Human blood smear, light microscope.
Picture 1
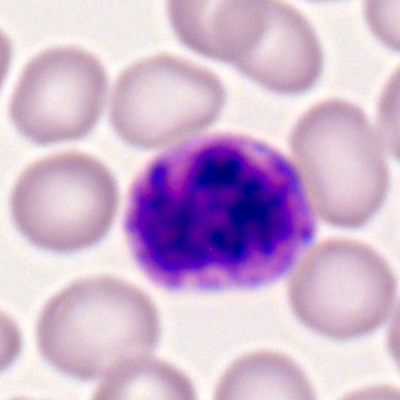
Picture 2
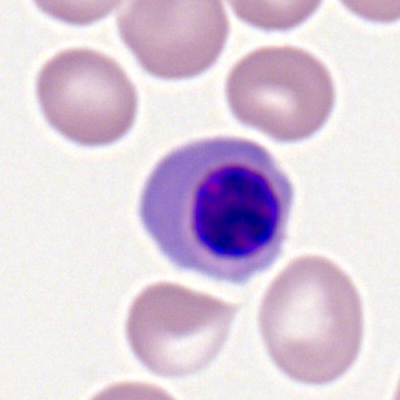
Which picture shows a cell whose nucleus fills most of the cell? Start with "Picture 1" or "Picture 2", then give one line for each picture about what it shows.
Picture 1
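Picture 1: The nucleus fills most of the cell.
Picture 2: The cytoplasm is plentiful and pale blue, broadest on the left side of the nucleus.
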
